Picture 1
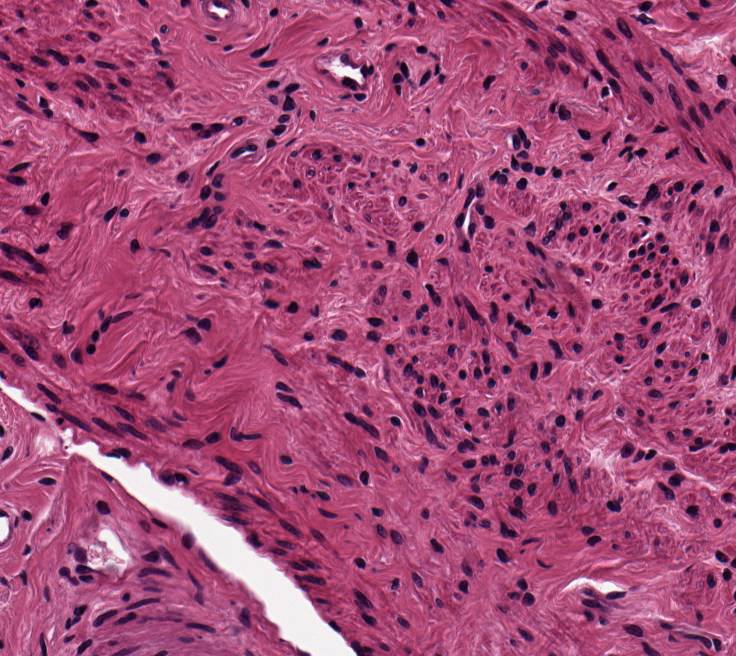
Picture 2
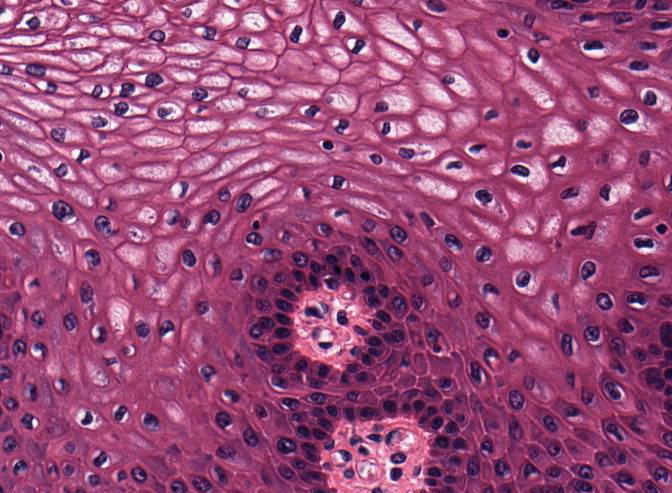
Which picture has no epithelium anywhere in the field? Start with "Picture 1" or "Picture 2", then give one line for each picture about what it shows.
Picture 1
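What picture 1 shows: The whole field is pink fibrous tissue with no epithelium anywhere.
What picture 2 shows: The whole field is taken up by stratified squamous epithelium, with no glands anywhere in it.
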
